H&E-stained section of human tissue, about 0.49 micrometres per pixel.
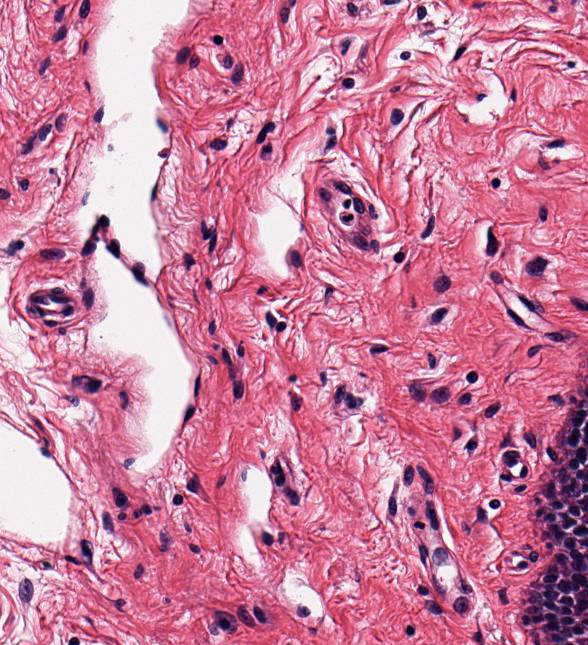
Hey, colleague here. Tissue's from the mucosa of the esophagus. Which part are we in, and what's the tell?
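What appears here is loose connective tissue. Most of it is pink collagenous stroma made of wavy, interlacing fibre bundles.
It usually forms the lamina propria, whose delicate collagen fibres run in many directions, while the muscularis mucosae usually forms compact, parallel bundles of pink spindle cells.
Elongated white clefts run roughly vertically through the left part, and a thin detached strand of cells hangs across the largest of them. No fat cells are present.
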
